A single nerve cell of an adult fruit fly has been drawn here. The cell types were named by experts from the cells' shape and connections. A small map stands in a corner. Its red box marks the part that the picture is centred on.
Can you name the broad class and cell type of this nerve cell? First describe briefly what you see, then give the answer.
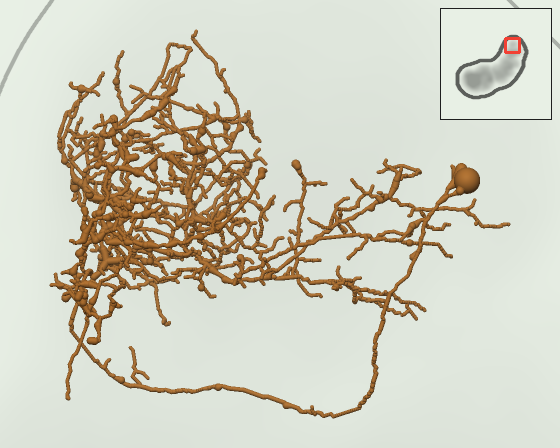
The cell body is on the right of the picture. More than a hundred branch ends can be seen. This is a nerve-cord intrinsic neuron. It is of cell type INXXX301.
